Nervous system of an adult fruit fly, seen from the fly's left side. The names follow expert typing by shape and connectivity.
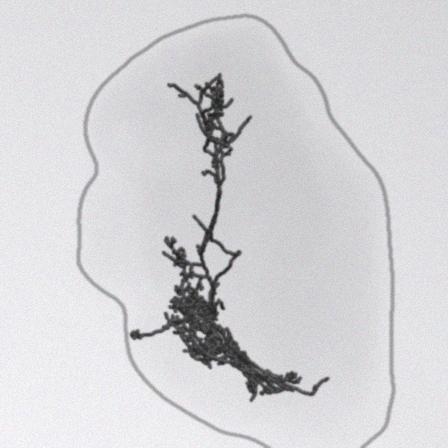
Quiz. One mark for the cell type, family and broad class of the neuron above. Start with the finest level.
GNG640; hemilineage VESa1; central-brain intrinsic neuron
